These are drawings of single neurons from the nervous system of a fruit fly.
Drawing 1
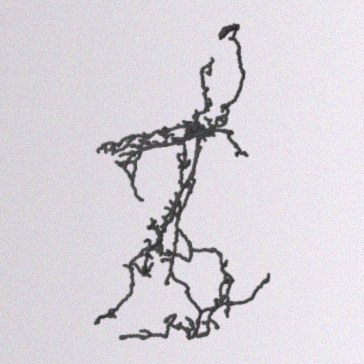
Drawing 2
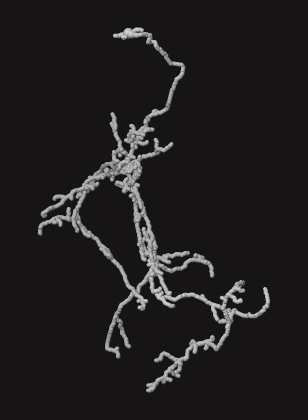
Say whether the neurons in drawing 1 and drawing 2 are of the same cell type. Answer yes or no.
yes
